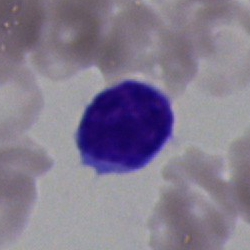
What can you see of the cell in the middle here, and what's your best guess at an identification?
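Smooth, roughly round outline here. The chromatin is dense and dark purple, and there's just a thin pale blue crescent of cytoplasm along the lower edge, with no granules in it. It's a lymphocyte.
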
